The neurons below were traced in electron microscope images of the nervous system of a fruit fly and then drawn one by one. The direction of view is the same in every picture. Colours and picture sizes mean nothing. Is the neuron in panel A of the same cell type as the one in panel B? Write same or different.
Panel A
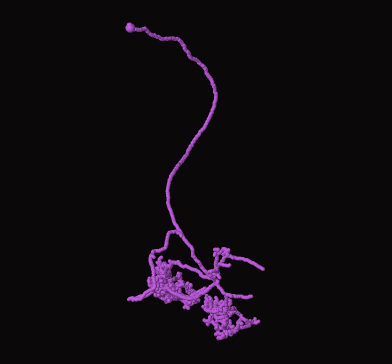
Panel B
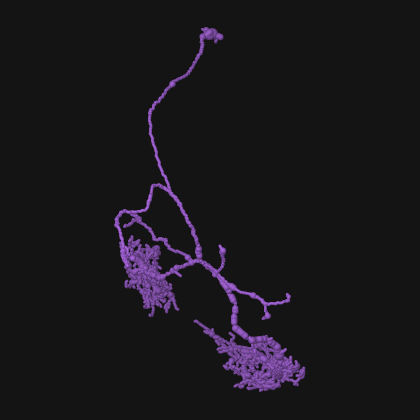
same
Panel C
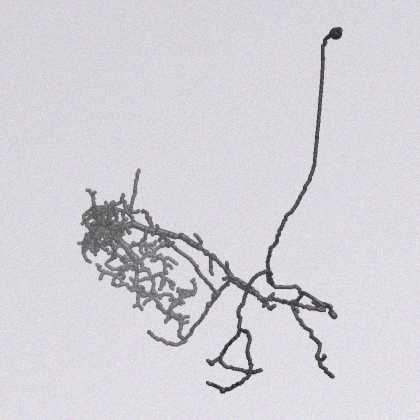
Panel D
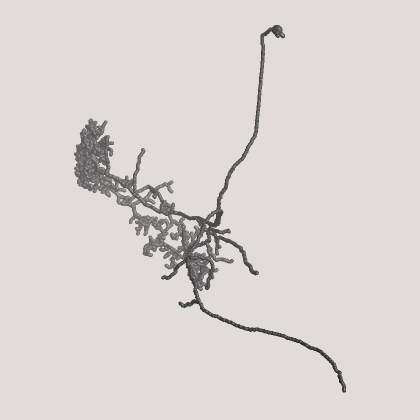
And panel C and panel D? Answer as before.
same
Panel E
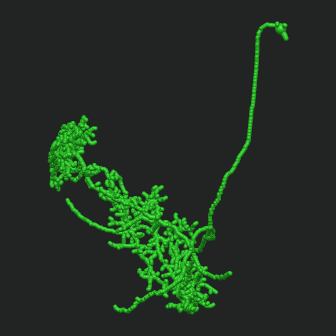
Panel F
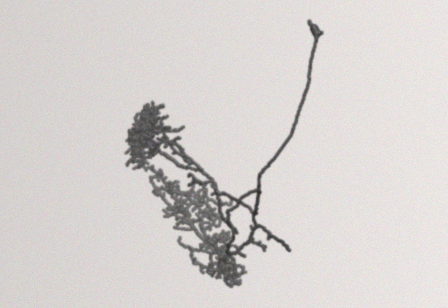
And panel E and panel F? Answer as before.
same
